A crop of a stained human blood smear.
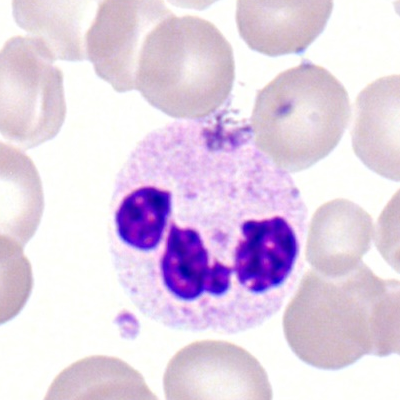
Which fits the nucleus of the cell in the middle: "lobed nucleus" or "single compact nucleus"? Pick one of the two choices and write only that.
Lobed nucleus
